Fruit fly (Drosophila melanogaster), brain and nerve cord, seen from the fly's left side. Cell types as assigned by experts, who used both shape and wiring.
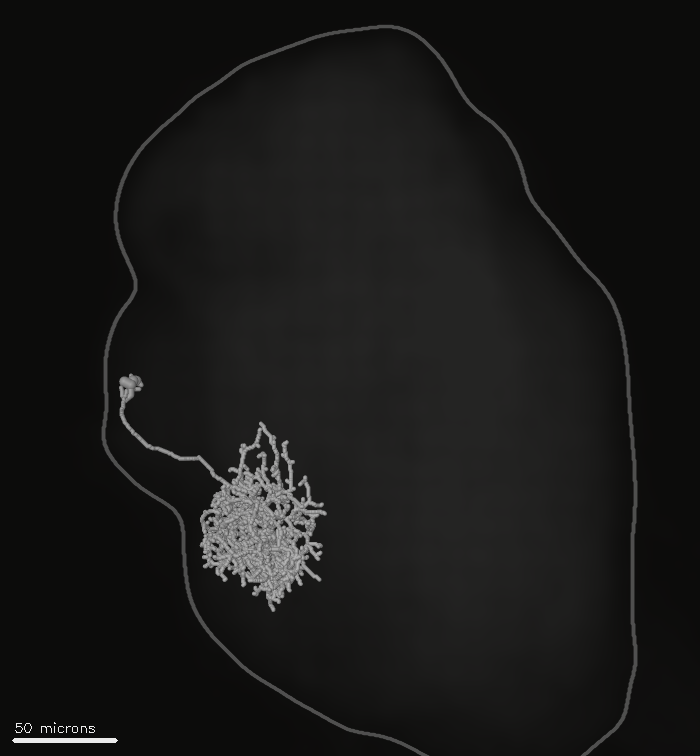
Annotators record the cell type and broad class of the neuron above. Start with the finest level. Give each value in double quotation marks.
"GNG090", "central-brain intrinsic neuron"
